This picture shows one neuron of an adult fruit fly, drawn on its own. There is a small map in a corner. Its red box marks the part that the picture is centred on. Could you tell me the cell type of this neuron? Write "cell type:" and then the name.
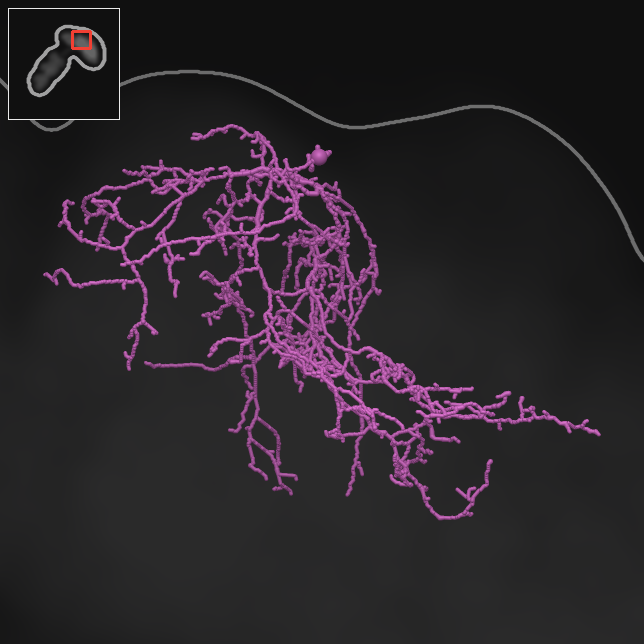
cell type: AVLP730m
